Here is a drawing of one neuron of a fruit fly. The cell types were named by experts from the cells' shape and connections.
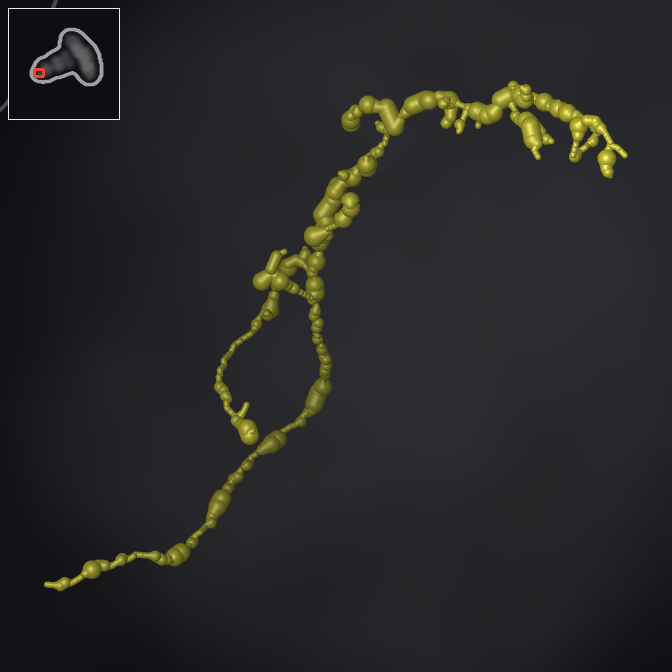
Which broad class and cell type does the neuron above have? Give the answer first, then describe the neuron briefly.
It is a sensory neuron entering the nerve cord. Its cell type is SNxx04. As drawn here it is about as wide as it is tall.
